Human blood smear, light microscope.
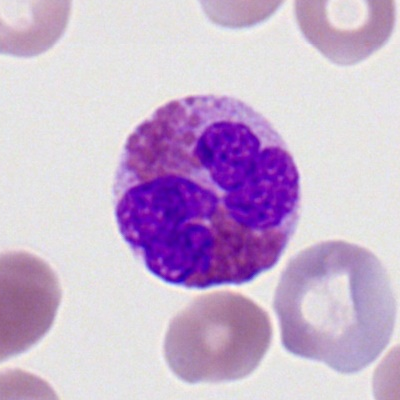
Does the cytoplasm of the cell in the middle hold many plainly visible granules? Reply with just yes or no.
Yes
